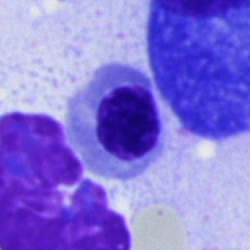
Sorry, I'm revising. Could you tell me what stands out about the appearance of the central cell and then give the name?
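Let me start with the outline: round to slightly oval, with a smooth edge. Inside, the chromatin is dense, dark purple and coarsely clumped, and I can't make out any nucleoli. Around the nucleus there's a moderate rim of pale blue-grey cytoplasm, widest on the left. So this is an erythroblast.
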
